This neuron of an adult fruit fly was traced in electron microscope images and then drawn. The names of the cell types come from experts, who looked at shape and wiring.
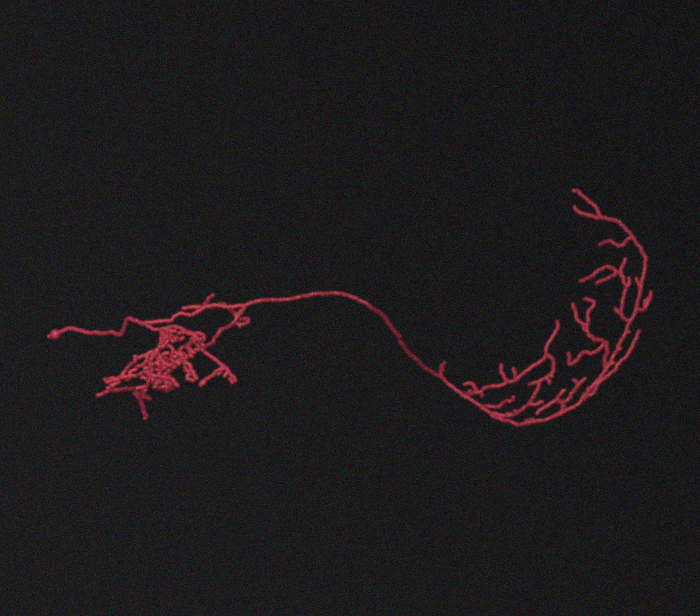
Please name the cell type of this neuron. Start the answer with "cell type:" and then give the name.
cell type: MeVC10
